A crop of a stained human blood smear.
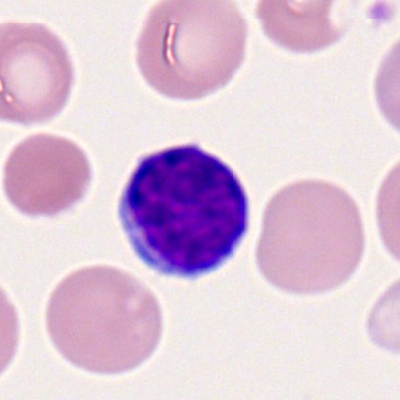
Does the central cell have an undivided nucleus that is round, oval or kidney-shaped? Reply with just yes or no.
Yes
